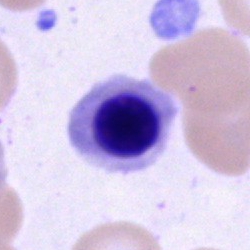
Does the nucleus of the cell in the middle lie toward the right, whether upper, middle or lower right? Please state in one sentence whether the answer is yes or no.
Yes, on the right side of the cell lies its nucleus.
